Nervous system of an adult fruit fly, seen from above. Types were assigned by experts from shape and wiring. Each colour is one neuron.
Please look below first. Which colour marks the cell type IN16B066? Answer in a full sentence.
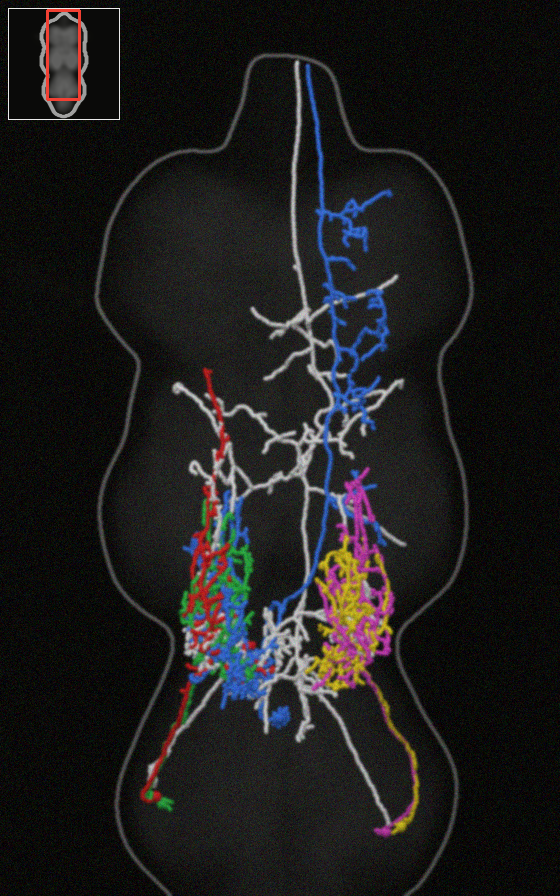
The colour is green.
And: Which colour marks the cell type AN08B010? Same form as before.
The colour is white.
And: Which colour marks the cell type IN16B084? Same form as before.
The colour is red.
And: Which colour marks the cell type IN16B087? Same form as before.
The colour is yellow.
